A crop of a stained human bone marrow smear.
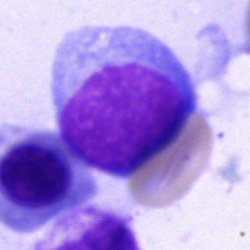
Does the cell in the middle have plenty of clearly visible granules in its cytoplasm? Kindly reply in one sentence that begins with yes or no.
No, granules are not seen anywhere in its cytoplasm.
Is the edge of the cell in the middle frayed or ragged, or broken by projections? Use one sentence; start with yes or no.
No, smooth rather than rough is the outline of this cell.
